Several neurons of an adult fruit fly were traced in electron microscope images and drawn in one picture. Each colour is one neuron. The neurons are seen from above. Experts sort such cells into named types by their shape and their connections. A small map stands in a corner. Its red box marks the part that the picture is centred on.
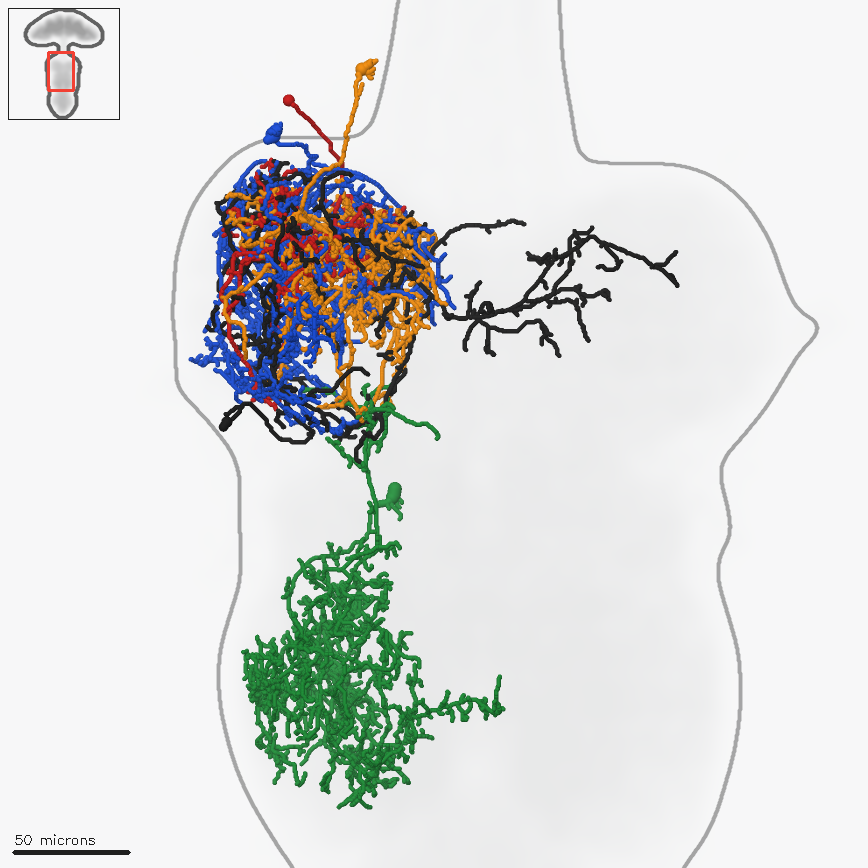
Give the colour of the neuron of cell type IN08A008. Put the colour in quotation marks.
"green"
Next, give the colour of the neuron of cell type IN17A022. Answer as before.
"orange"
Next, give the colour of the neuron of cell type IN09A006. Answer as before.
"blue"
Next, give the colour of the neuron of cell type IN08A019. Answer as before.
"red"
